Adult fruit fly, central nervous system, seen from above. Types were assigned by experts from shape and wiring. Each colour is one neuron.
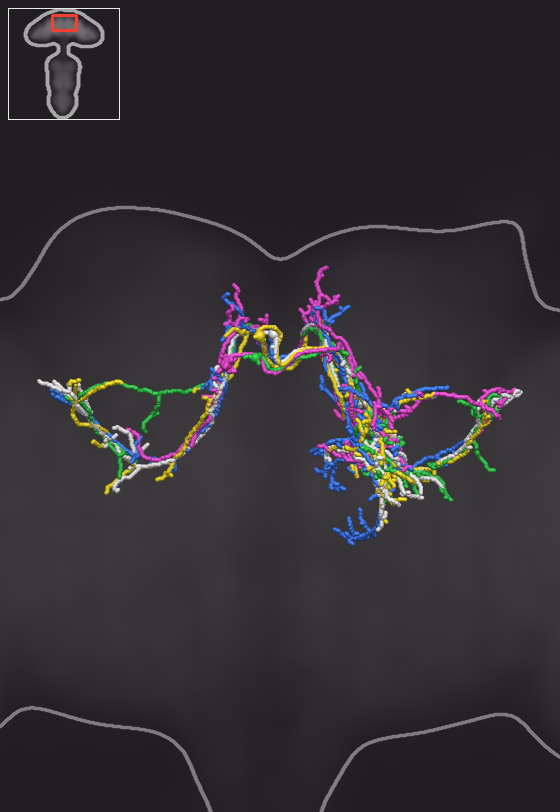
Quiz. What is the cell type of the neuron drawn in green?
SMP136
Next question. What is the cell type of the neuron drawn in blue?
SMP131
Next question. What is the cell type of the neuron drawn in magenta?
SMP133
